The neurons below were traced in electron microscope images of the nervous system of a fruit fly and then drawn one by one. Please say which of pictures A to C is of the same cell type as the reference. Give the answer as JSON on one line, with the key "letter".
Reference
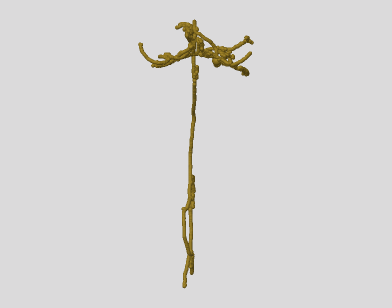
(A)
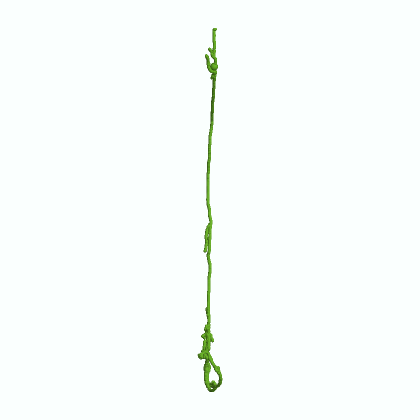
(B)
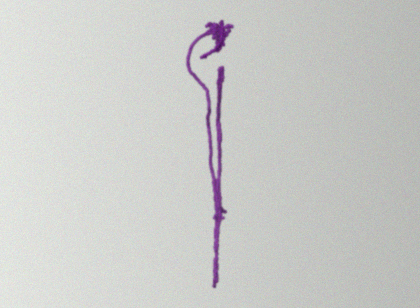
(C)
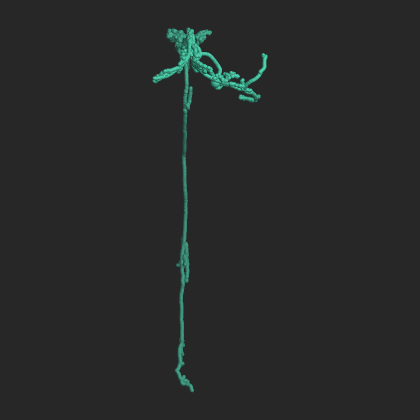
{"letter": "C"}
